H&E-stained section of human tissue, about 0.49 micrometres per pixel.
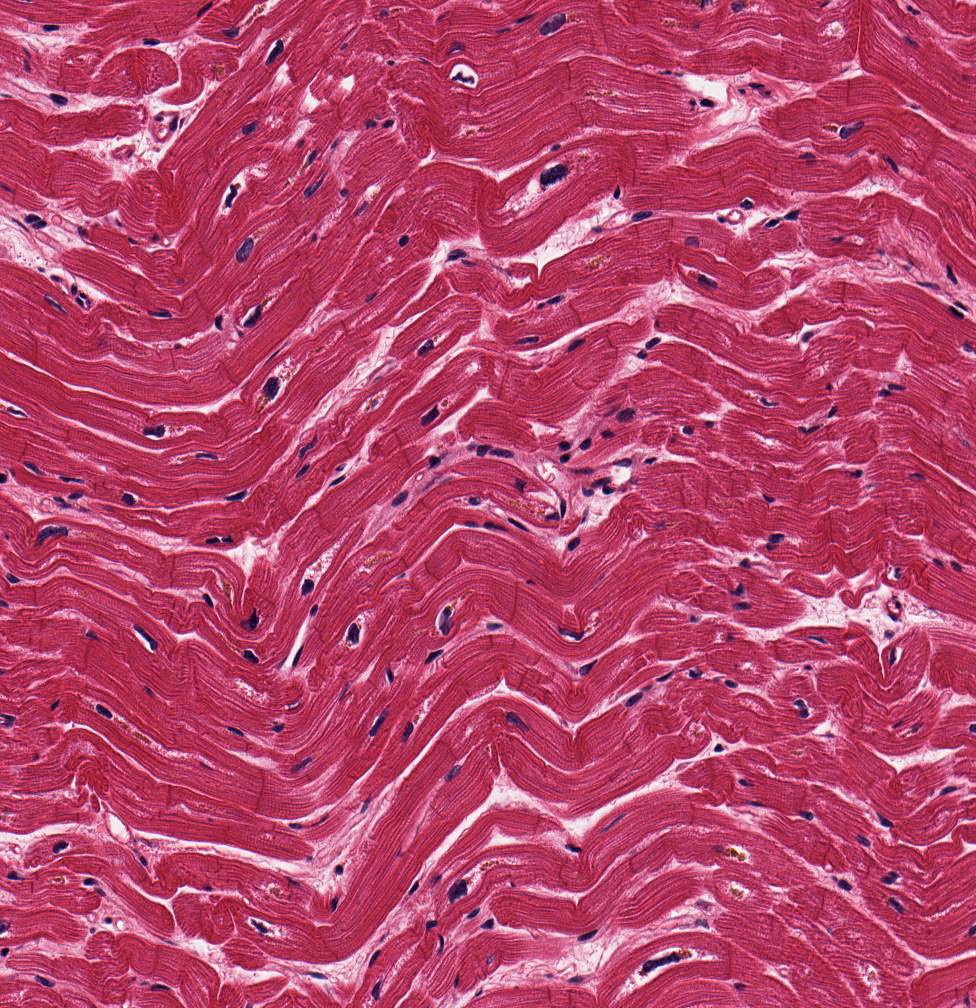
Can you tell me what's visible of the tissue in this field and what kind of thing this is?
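Branching muscle fibres join their neighbours, and their pink cytoplasm shows fine cross-striations throughout. At intervals thin dark lines cross the fibres, some in a step-like pattern; these are intercalated discs. Small golden-brown granules cluster at the ends of many of the central nuclei. This is the atrial appendage of the heart.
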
